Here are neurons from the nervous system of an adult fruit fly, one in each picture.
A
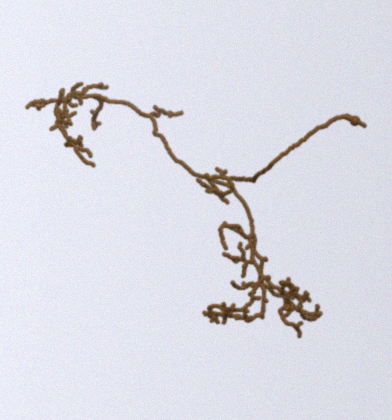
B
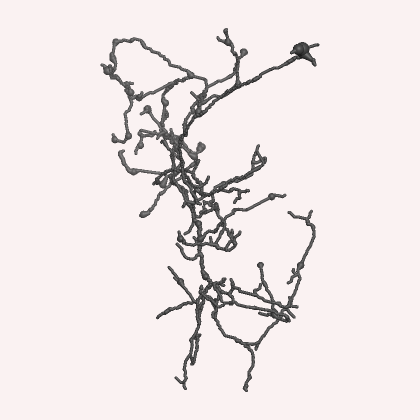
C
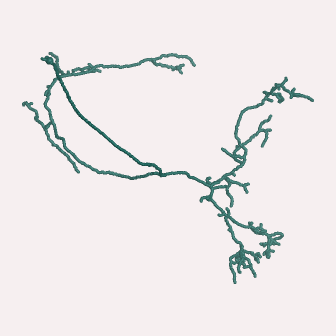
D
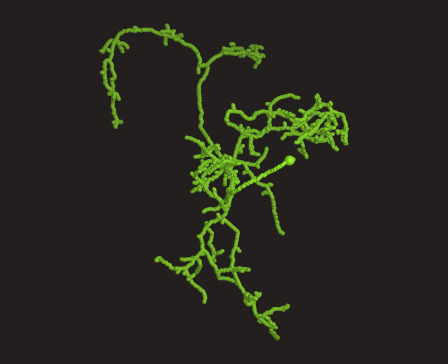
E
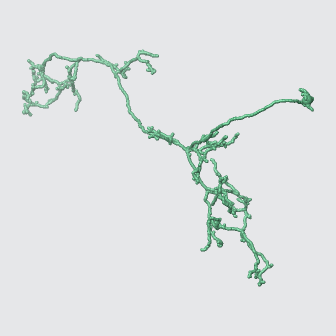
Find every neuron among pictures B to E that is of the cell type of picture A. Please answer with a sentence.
Picture D is of the same cell type.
